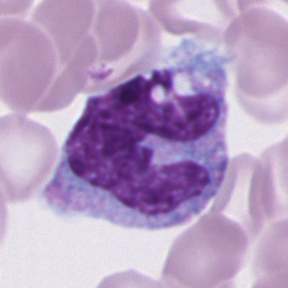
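Monocyte, the cell in the middle. Its nucleus is folded into a curve, and the cleft opens toward the right. Plentiful cytoplasm, pale grey-blue, carries fine dust-like lilac granules. Over the upper part of the nucleus I notice a few small clear round holes.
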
